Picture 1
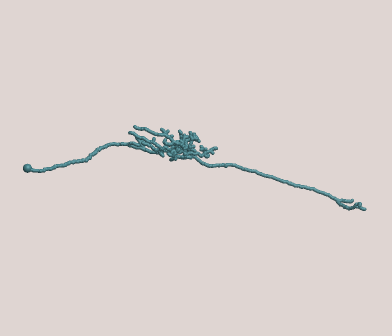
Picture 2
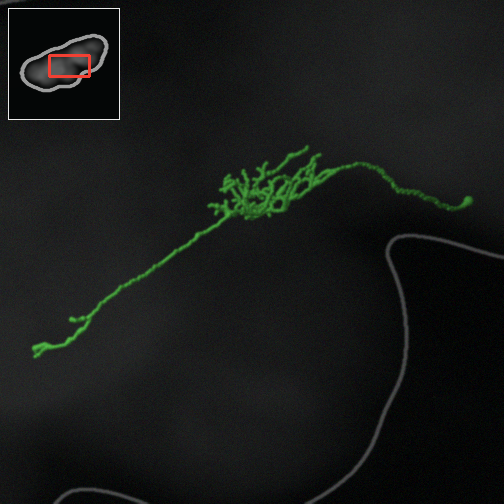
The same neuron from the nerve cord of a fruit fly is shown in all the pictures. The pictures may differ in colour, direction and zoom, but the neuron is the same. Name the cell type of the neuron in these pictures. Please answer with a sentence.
The cell type is IN10B054.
